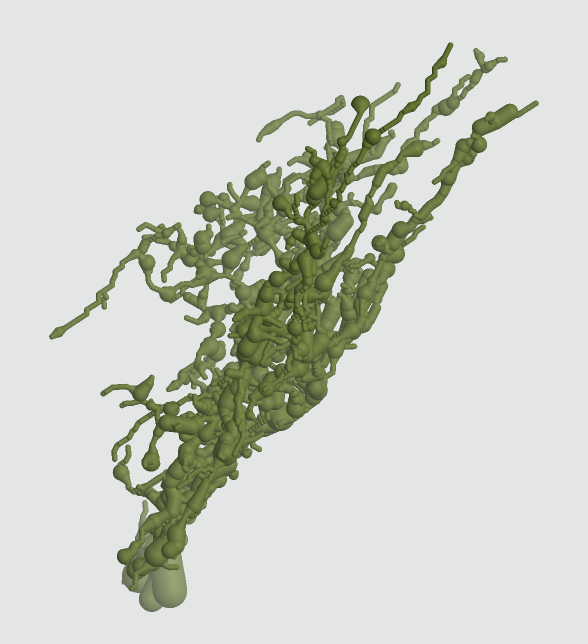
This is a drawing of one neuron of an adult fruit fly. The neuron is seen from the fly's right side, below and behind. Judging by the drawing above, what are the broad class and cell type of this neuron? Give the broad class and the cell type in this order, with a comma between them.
central-brain intrinsic neuron, LAL112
